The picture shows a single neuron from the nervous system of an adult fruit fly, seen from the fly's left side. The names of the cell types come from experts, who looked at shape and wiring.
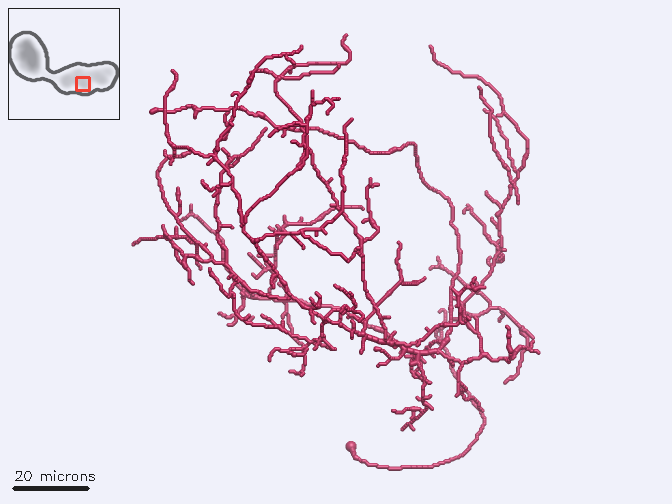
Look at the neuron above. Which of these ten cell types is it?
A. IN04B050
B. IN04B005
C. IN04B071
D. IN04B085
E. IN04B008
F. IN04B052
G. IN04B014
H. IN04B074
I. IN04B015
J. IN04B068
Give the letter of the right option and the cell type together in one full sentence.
Regarding cell type, the neuron matches IN04B071, option C.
